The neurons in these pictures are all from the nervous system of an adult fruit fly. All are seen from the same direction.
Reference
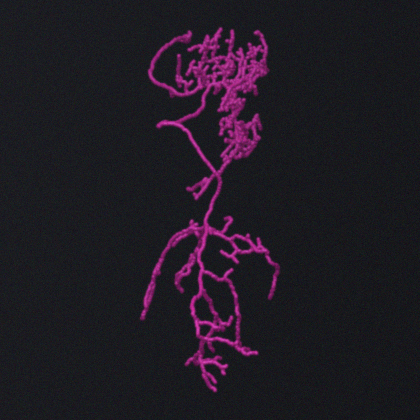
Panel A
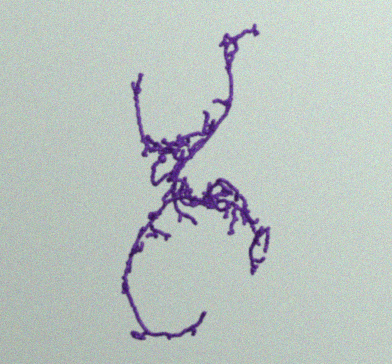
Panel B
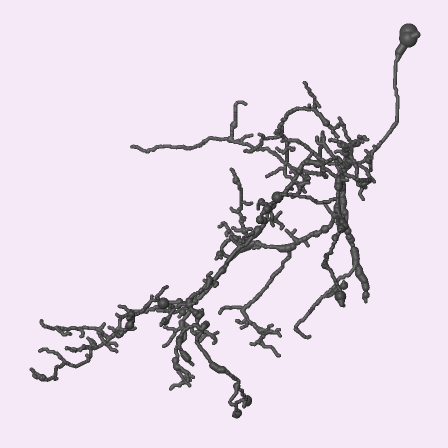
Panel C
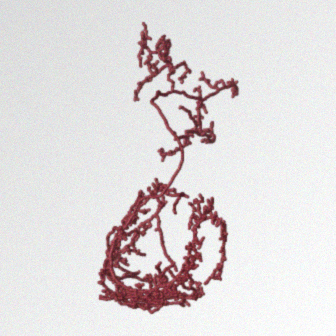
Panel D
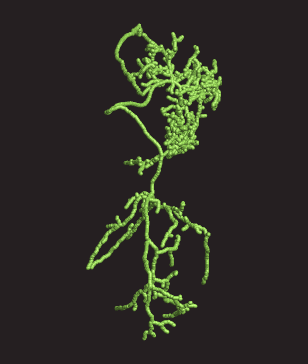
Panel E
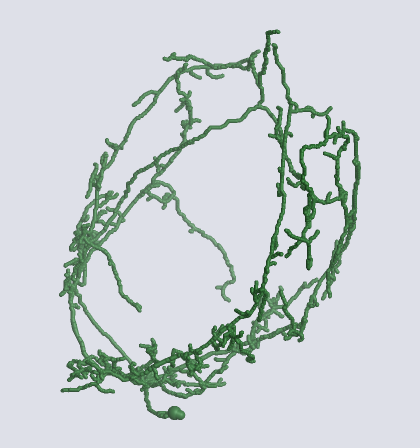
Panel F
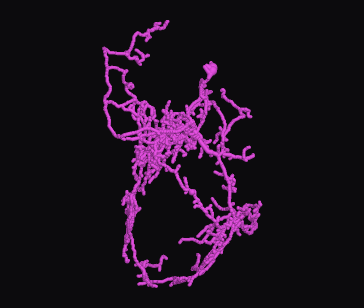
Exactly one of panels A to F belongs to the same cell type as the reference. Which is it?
Panel D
